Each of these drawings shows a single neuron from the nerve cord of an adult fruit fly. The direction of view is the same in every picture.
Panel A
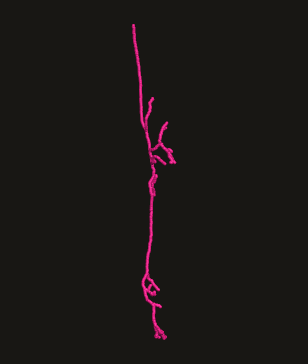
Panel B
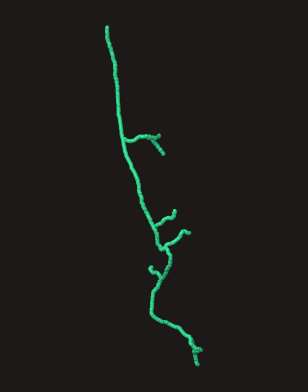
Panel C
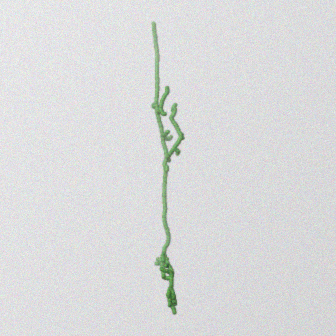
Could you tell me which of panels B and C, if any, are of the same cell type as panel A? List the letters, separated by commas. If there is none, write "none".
C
